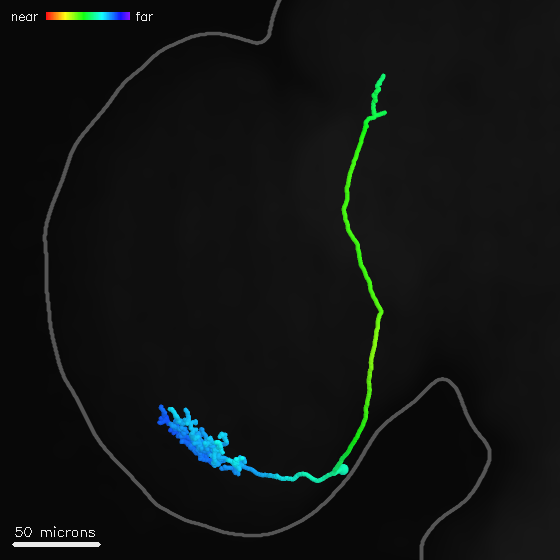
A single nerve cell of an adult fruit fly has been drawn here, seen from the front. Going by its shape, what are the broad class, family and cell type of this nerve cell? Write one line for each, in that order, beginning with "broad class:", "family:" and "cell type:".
broad class: visual projection neuron
family: MeVP
cell type: MeVP2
